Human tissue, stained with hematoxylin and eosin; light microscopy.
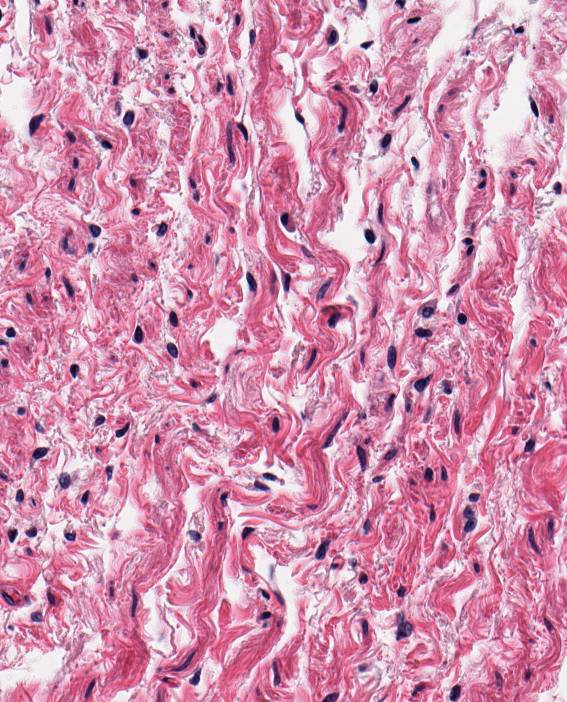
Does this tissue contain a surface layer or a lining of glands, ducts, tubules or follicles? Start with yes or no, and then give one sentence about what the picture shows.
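No. No epithelium is present anywhere in the field.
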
